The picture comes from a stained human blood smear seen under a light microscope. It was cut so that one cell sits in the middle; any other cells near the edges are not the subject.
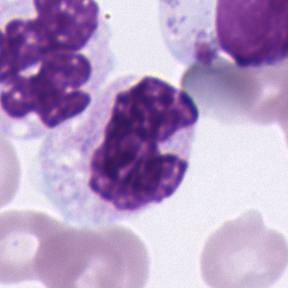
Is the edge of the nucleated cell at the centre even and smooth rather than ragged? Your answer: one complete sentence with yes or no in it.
Yes, this cell's outline runs smooth, without projections.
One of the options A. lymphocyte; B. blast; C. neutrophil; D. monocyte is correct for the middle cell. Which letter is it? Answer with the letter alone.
C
